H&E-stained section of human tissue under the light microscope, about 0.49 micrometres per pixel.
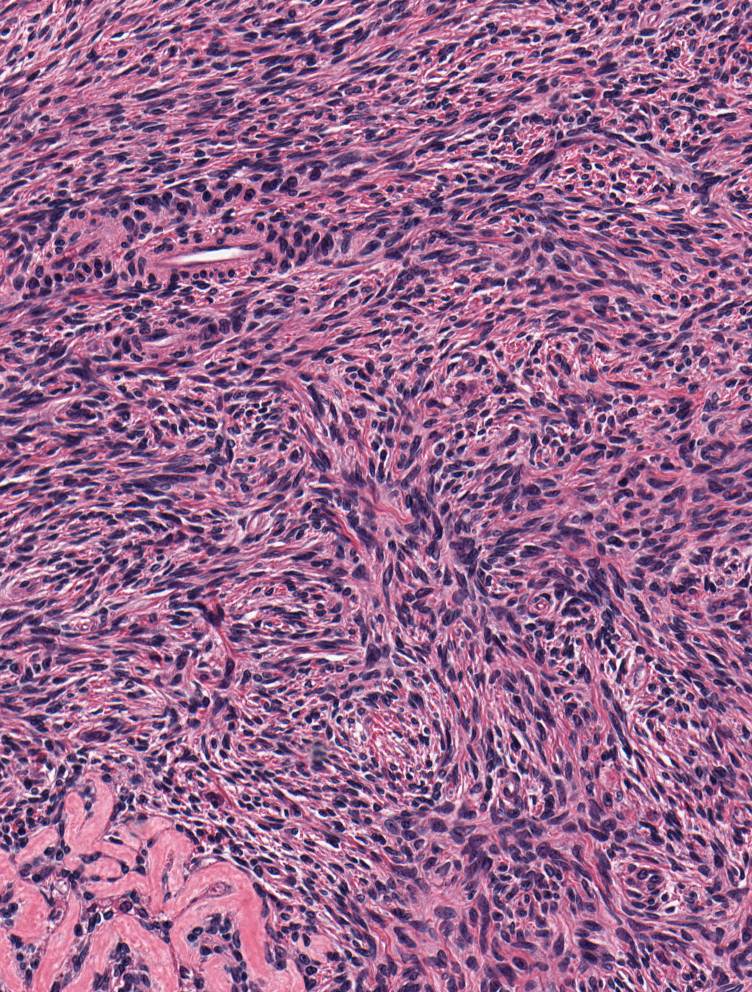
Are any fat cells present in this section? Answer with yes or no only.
No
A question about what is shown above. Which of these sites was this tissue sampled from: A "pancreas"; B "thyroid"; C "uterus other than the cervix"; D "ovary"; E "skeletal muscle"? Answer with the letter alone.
D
